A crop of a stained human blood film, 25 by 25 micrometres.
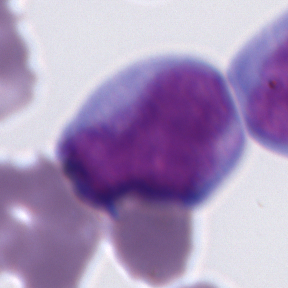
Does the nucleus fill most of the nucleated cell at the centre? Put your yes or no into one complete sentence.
Yes, its cytoplasm amounts to no more than a narrow rim.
